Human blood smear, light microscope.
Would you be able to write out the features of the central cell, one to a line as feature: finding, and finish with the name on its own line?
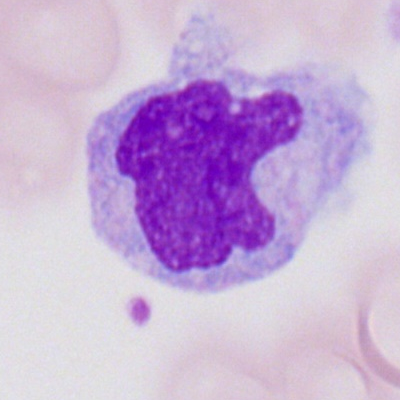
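Projection: yes, pale blue cytoplasm reaching upward from the top edge
Outline: irregular, not smoothly round
Nucleus: irregular and folded, a deep notch cut into its right side
Cytoplasm: abundant, a wide rim around the nucleus
Name, then: monocyte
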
